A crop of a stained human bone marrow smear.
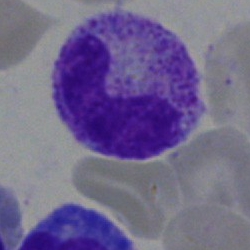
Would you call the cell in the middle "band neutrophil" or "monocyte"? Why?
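That's a band neutrophil. The chromatin's dark purple and moderately clumped.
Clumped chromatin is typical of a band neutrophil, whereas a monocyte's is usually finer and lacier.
The cytoplasm's filled with many fine purple granules.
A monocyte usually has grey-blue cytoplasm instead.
The nucleus curves into a C along the left side and bottom, its indentation toward the upper right.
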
